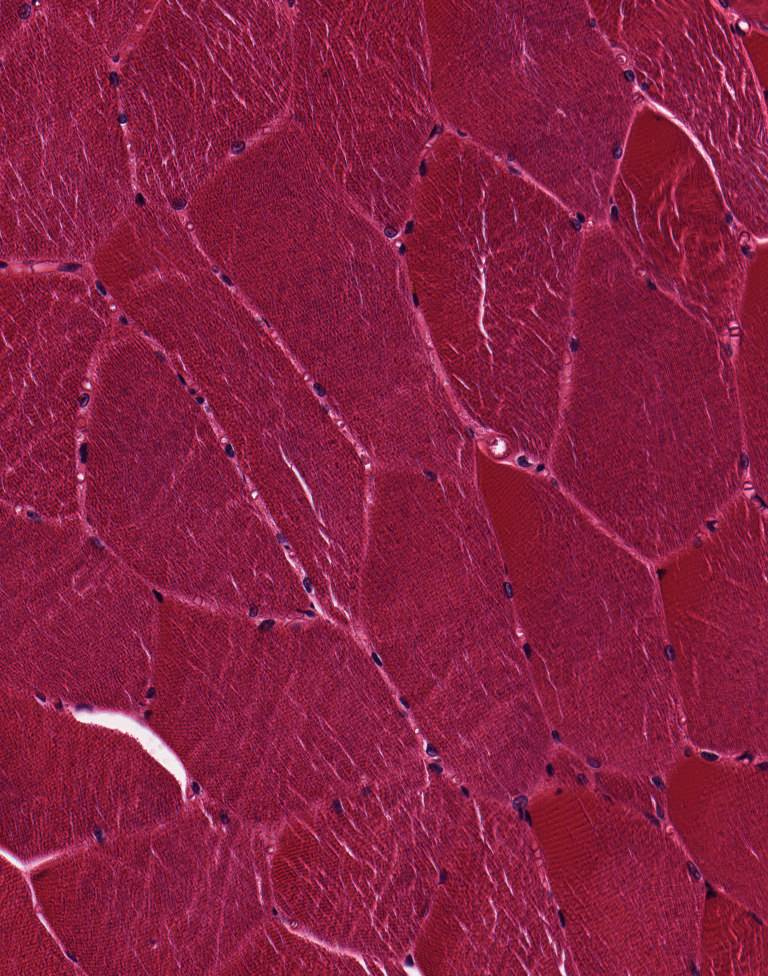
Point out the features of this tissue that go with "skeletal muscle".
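Yes, this is skeletal muscle. What fits best are the dark, flattened nuclei at the edges of the fibres rather than in their centres.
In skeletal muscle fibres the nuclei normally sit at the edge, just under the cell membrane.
The fibres themselves are closely packed and polygonal, cut in cross-section, with only thin strands of pale connective tissue between neighbours.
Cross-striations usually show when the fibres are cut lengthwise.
These are cut across, and their deep red-pink cytoplasm carries fine pale cracks.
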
